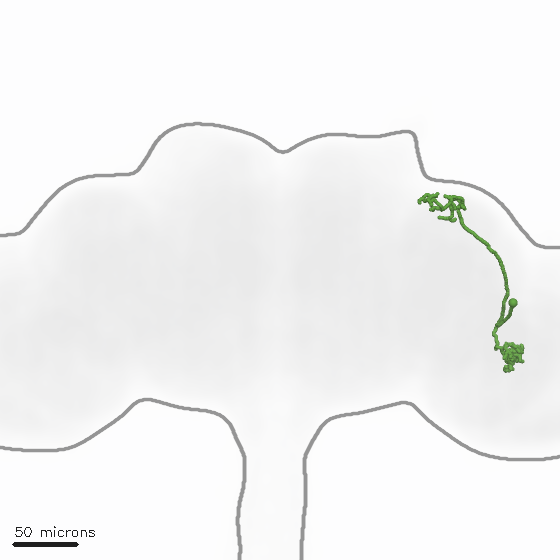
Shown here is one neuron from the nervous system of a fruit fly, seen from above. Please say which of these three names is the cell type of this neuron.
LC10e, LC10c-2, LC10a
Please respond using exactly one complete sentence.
This neuron is an instance of the cell type LC10c-2.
